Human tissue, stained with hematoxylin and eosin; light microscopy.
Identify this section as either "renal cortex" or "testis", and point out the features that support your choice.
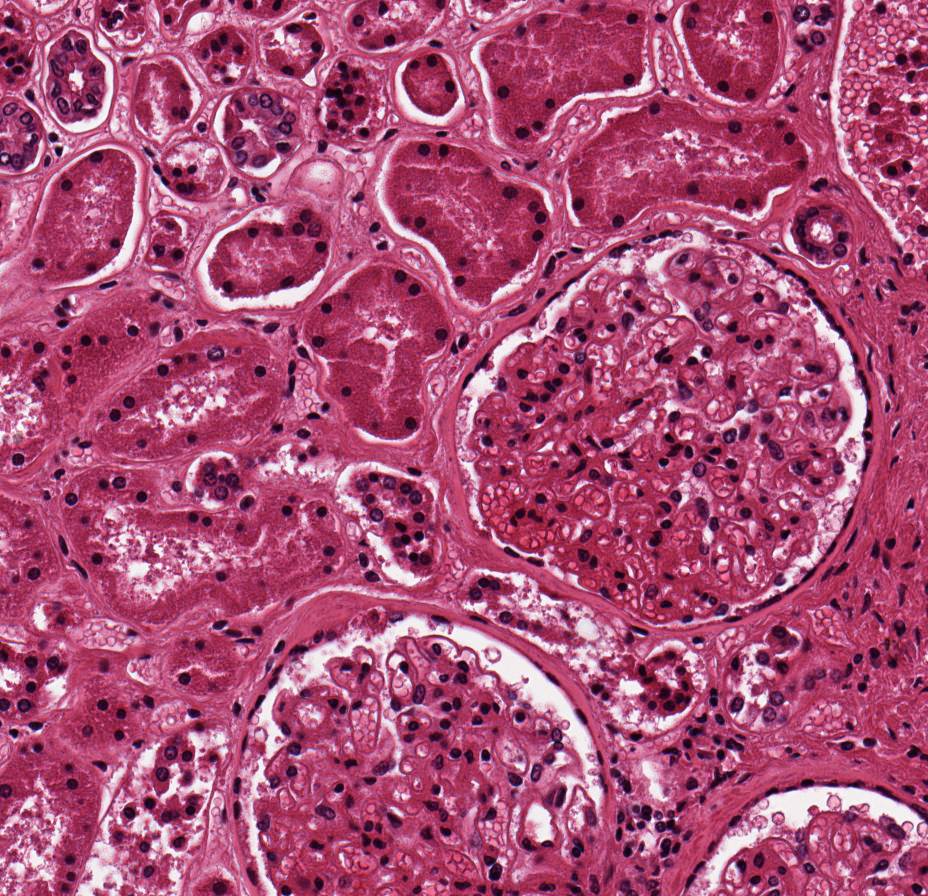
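Renal cortex. Start with the glomeruli: two round ones at right-centre and bottom-centre, part of a third bottom right. Tubules, cut mostly round or oval, fill the upper and left parts; the larger are lined by cells with deeply eosinophilic granular cytoplasm and round dark nuclei.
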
